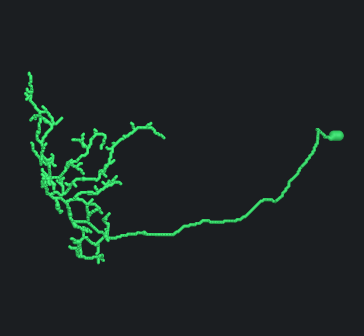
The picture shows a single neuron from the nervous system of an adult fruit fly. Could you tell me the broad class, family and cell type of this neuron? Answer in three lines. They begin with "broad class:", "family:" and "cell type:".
broad class: optic-lobe intrinsic neuron
family: Cm
cell type: Cm15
